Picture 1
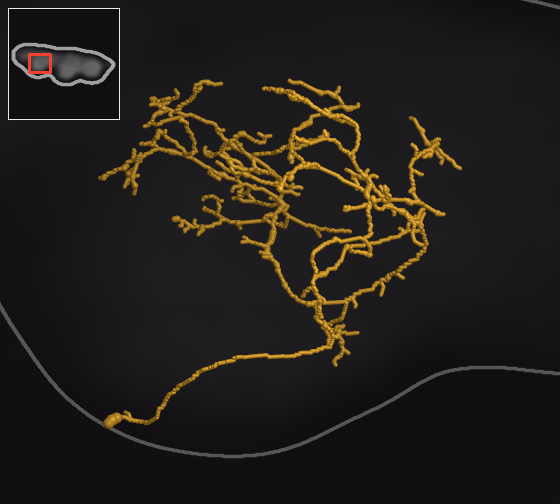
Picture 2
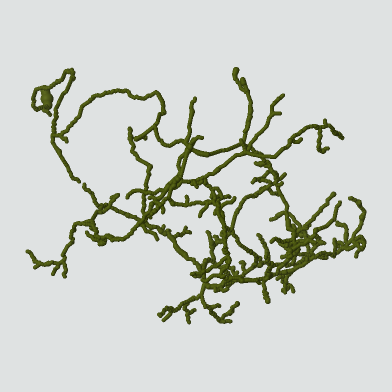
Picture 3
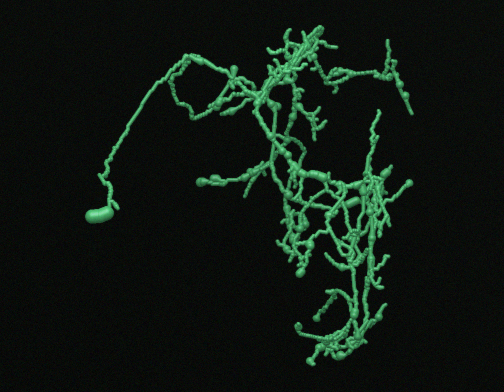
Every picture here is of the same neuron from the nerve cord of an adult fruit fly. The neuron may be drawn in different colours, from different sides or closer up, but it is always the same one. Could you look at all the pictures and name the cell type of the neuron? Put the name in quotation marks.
"IN16B085"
